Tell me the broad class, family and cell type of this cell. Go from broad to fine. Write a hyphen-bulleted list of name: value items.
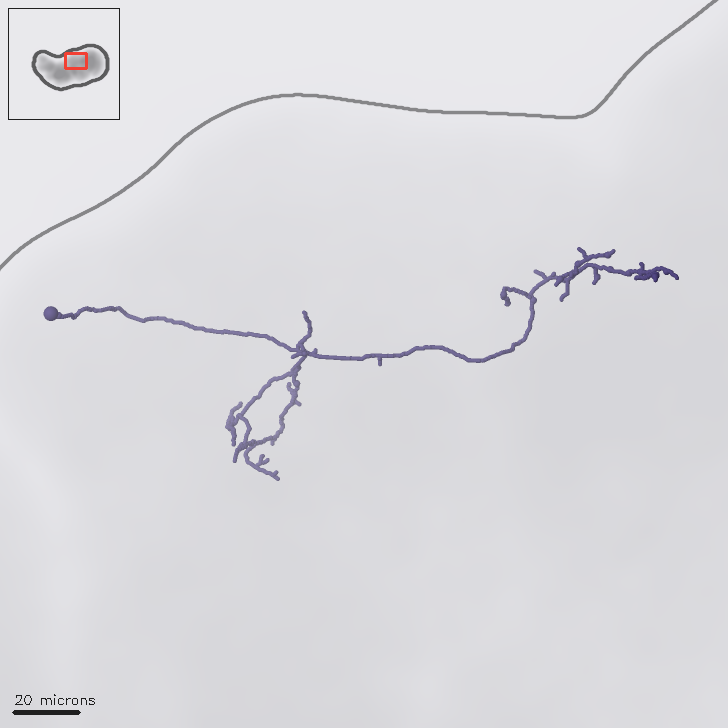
- broad class: central-brain intrinsic neuron
- family: hemilineage CLp2
- cell type: SMP280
